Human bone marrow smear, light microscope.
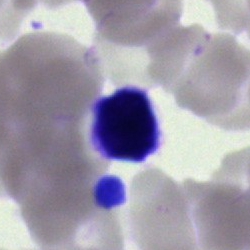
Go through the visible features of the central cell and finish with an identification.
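First, the nucleus: one unlobed mass. Its material stains very dark and dense, with no pattern I can see, and no nucleoli either. I can't find any granules in the cell. This is a lymphocyte.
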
